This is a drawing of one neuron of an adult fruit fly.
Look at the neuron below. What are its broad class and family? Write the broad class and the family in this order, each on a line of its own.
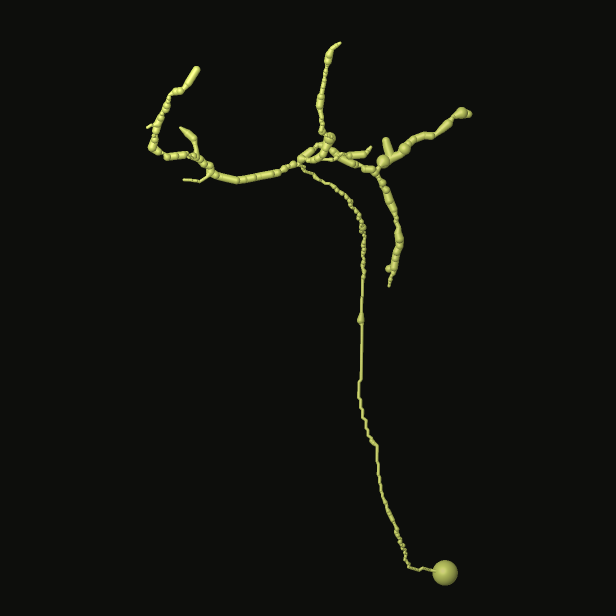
nerve-cord intrinsic neuron
hemilineage 03B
